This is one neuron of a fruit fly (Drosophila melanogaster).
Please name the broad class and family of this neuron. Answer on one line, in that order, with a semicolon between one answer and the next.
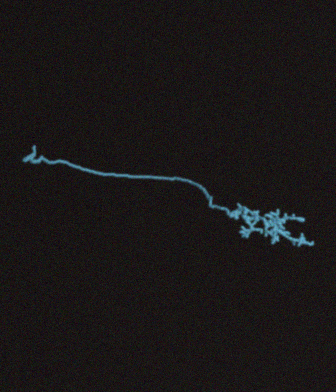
optic-lobe intrinsic neuron; Tm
